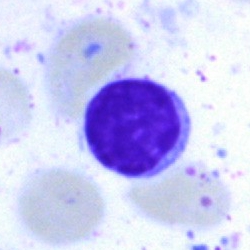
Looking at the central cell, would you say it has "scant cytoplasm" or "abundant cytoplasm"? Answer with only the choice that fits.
Scant cytoplasm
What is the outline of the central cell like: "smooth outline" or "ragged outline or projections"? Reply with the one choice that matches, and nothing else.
Smooth outline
